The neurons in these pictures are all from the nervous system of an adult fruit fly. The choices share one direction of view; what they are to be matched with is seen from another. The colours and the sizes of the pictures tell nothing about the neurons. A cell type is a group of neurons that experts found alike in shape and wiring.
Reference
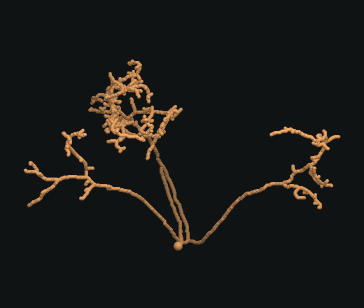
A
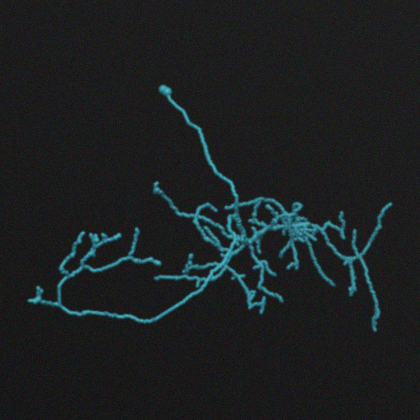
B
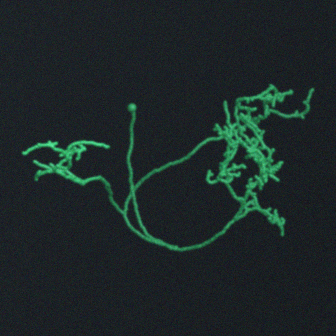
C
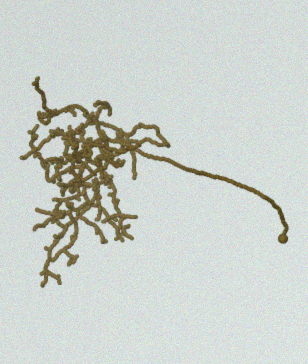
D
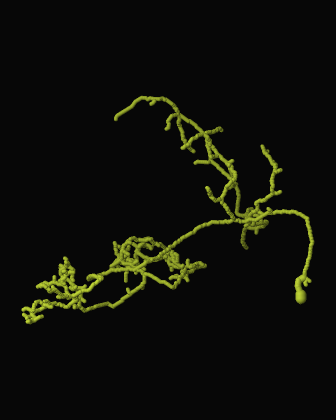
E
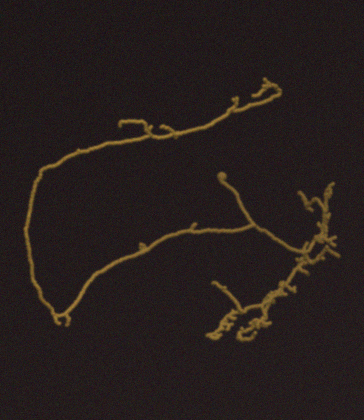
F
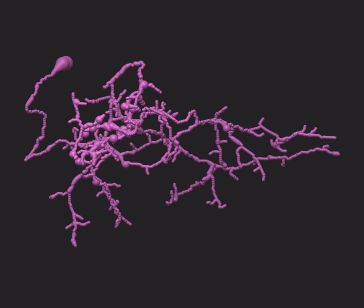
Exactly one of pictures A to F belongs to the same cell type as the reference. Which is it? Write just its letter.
B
